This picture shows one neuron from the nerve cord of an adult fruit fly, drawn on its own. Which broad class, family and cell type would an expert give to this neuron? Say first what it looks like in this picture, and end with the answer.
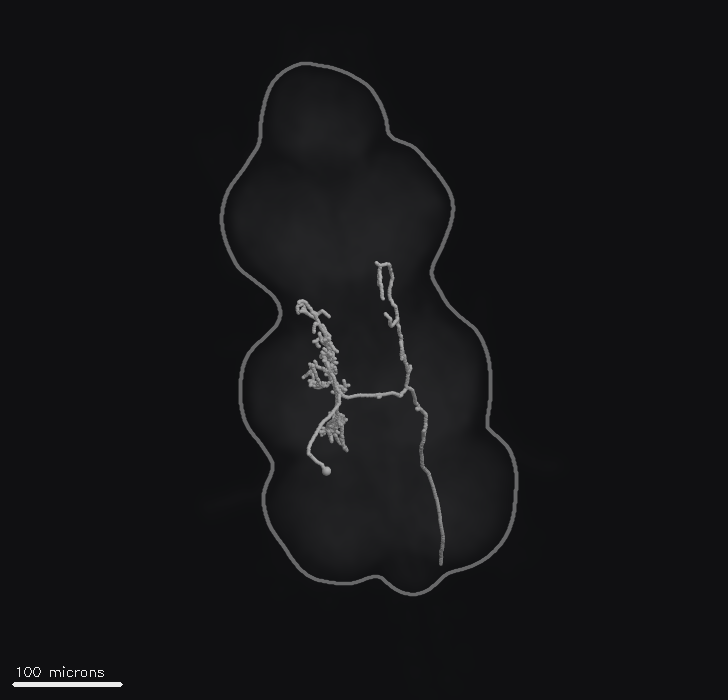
By the scale bar it is about 300 microns tall in this view. As drawn here it is taller than it is wide. This is an ascending neuron. Its family is hemilineage 07B. It is of cell type AN07B063.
